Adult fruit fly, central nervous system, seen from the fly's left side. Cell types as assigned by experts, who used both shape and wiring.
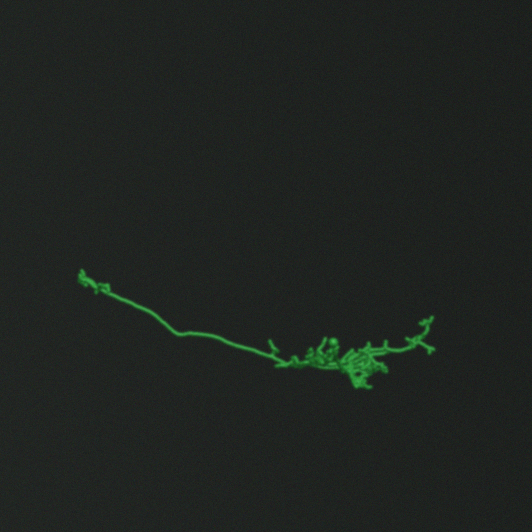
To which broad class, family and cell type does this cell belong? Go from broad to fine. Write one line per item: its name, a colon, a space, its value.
broad class: ascending neuron
family: hemilineage 09B
cell type: AN09B035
